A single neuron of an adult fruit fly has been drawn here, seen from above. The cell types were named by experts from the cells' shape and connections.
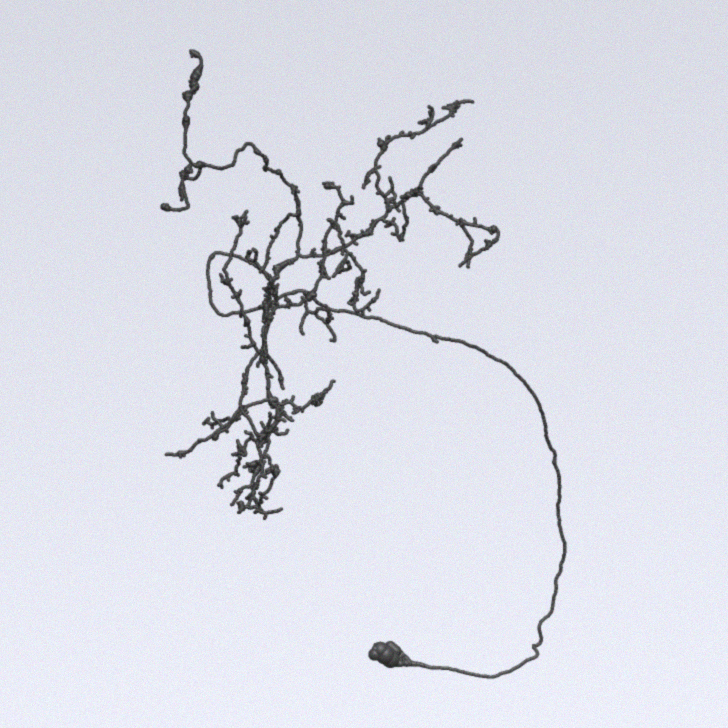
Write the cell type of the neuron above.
CB2440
